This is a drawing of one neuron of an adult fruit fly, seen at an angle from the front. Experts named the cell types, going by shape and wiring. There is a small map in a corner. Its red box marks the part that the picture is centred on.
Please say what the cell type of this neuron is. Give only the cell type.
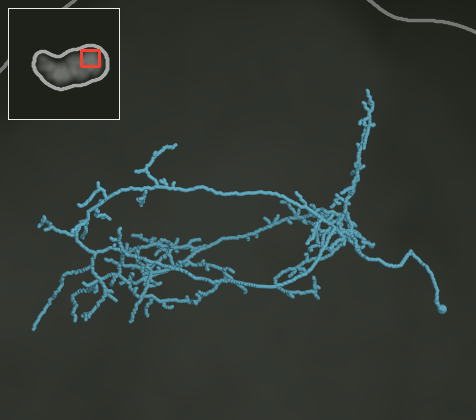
PLP054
